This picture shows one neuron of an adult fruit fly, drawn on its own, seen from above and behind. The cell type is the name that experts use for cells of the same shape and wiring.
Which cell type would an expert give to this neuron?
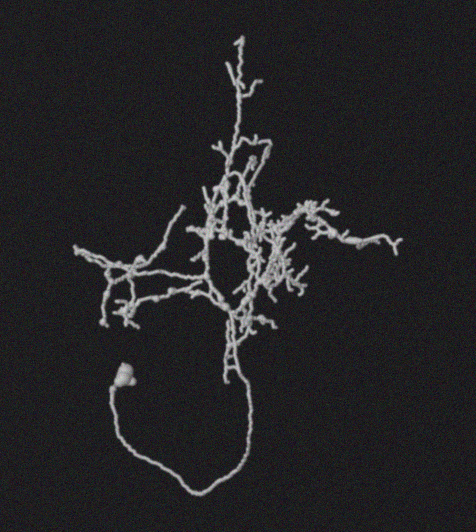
IN04B097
